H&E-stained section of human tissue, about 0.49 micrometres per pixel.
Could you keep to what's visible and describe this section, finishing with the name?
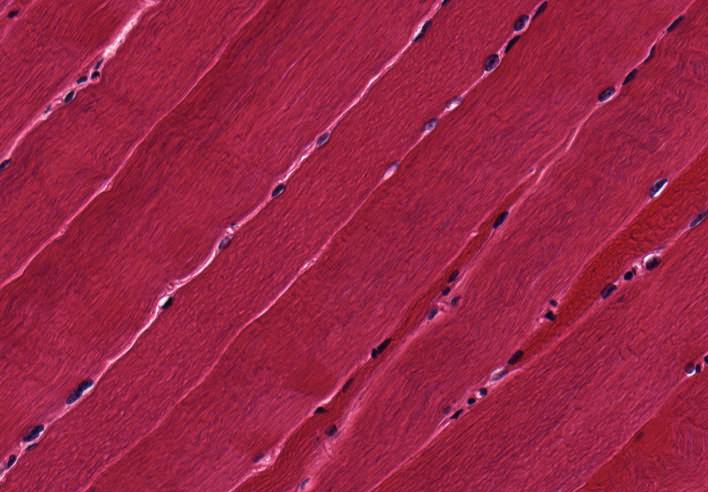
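At the edges of the fibres, not in their centres, lie the nuclei. They are dark purple, elongated ovals whose long axes lie parallel to the fibres. The fibre cytoplasm is deeply eosinophilic, with a fine lengthwise fibrillar texture. Only thin pale clefts, with very little connective tissue, separate adjacent fibres. The tissue is skeletal muscle.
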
